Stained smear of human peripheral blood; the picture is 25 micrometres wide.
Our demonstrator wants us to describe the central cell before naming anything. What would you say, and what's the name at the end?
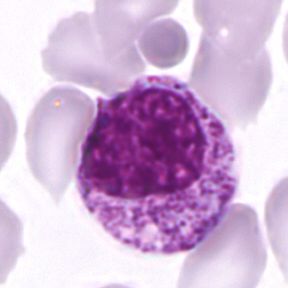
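Notice first the outline: roughly round, smooth-edged, with no surface projections, about 15 micrometres across. The nucleus sits off-centre toward the top, so the cytoplasm is broadest below it and only a thin rim above. Between the granules, that cytoplasm is pale pinkish-lilac. This is a myelocyte.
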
